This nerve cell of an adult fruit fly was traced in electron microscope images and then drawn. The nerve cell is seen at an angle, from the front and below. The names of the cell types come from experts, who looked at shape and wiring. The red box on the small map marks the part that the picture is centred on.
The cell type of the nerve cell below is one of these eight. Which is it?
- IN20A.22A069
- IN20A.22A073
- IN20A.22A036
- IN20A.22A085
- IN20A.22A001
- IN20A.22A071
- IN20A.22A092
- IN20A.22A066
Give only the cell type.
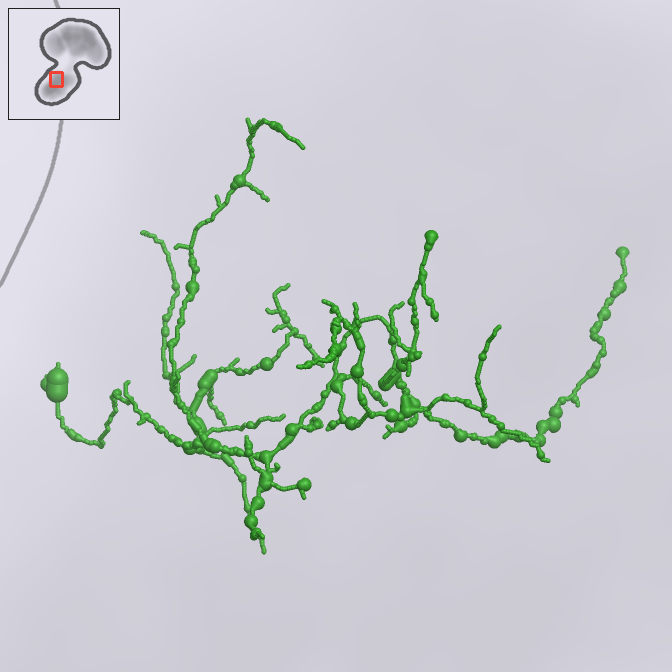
IN20A.22A071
